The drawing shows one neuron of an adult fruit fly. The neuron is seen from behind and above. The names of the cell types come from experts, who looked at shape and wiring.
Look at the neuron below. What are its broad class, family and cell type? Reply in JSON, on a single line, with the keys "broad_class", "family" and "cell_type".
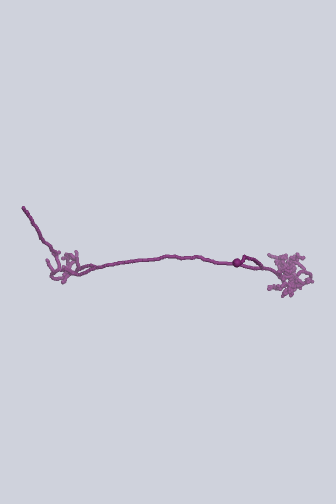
{"broad_class": "central-brain intrinsic neuron", "family": "hemilineage DM6_ventral", "cell_type": "WED166_a"}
